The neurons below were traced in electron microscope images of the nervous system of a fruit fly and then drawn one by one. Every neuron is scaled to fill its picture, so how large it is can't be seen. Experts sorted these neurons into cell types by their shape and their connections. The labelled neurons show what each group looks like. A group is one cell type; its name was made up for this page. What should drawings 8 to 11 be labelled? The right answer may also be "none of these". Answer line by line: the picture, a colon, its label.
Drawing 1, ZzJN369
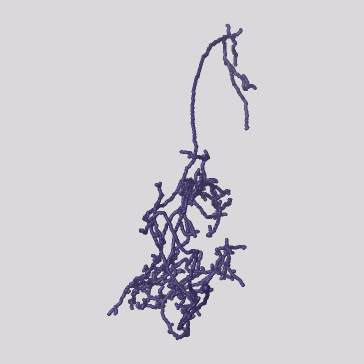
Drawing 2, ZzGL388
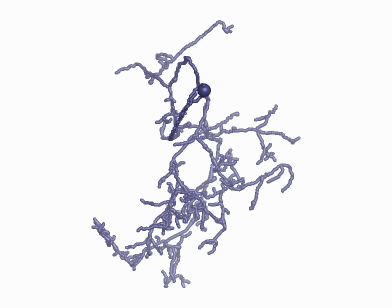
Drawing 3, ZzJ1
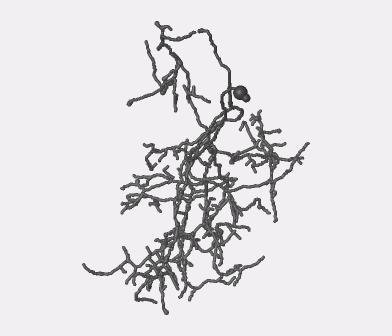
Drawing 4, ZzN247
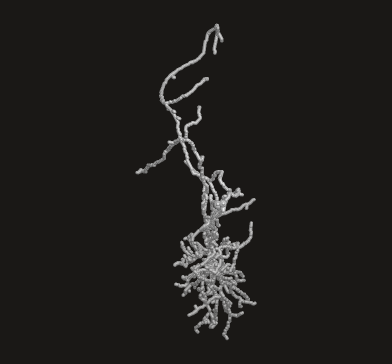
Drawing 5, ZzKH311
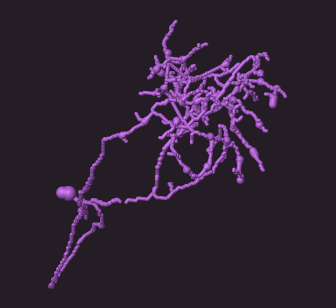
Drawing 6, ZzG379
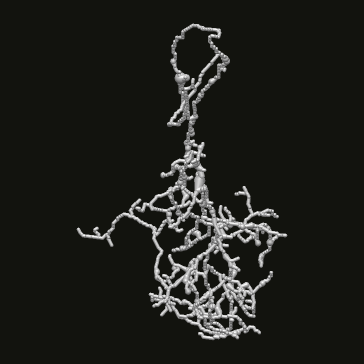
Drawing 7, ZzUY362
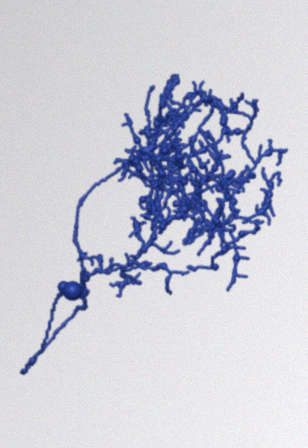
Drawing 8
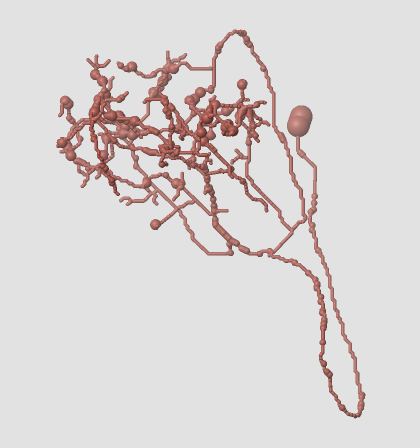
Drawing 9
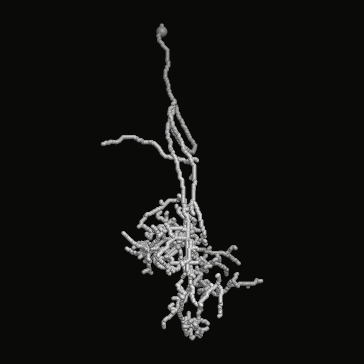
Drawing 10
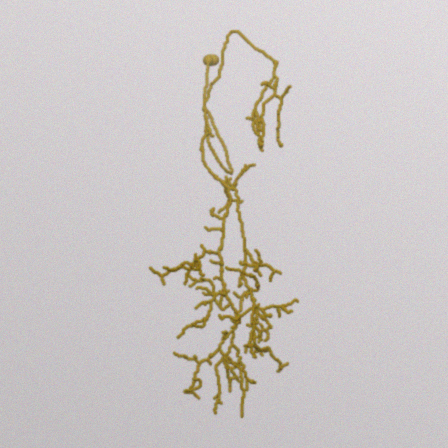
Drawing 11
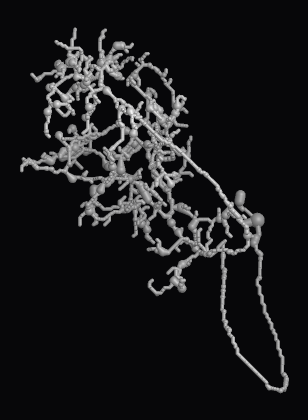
8: ZzKH311
9: ZzGL388
10: ZzJ1
11: ZzUY362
